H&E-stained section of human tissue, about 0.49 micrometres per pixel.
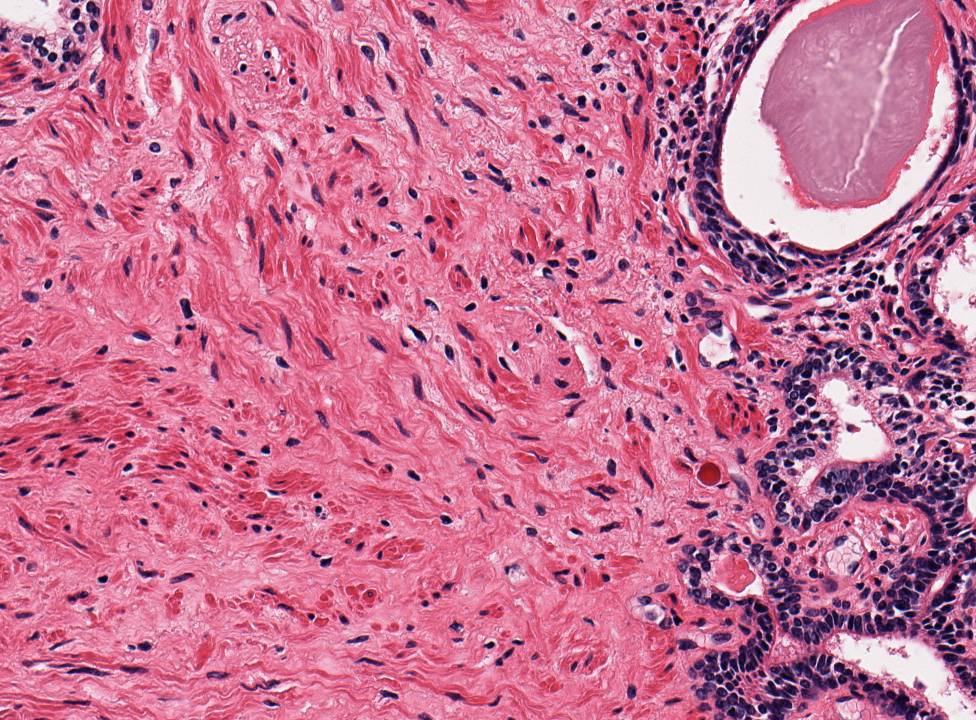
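Prostate: the stroma's eosinophilic smooth muscle bundles run in several directions. On the left, the stromal cells have elongated, spindle-shaped dark nuclei. Glands on the right: more than one cell layer, crowded dark nuclei. Those at lower right have irregular, infolded outlines.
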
